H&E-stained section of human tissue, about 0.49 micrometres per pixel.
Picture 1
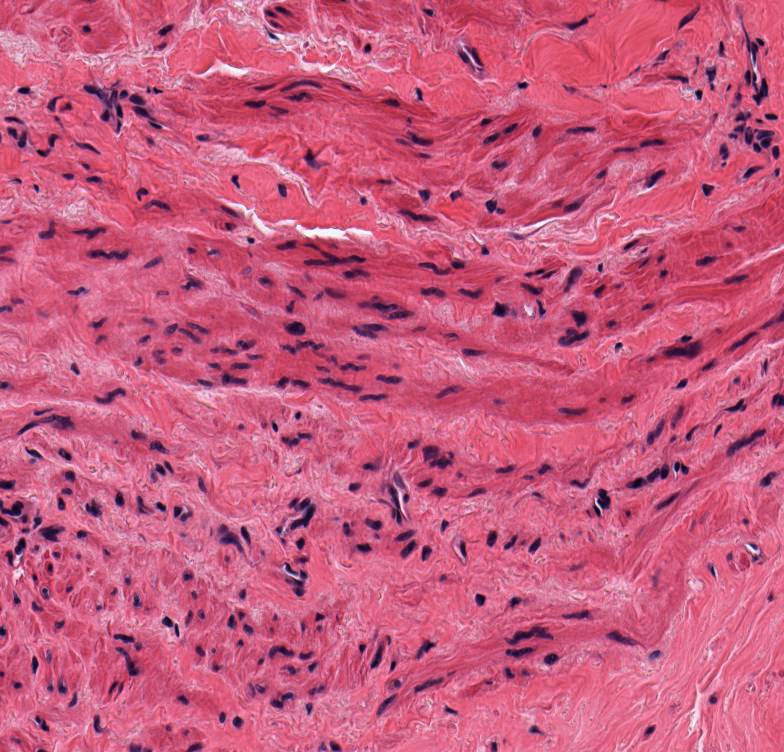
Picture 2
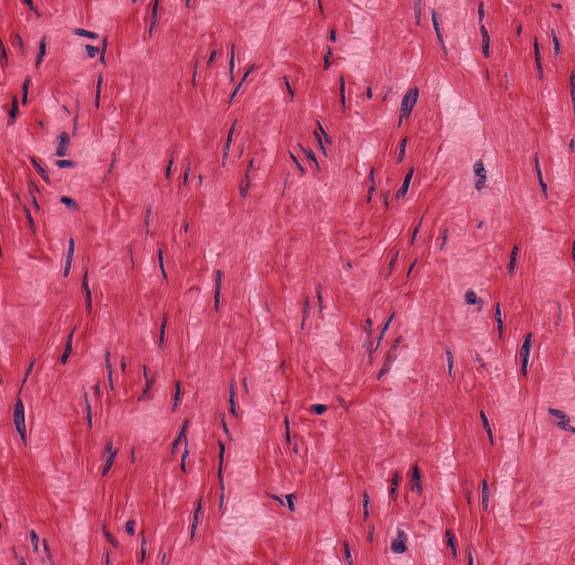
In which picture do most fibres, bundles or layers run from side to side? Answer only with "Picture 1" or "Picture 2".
Picture 1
